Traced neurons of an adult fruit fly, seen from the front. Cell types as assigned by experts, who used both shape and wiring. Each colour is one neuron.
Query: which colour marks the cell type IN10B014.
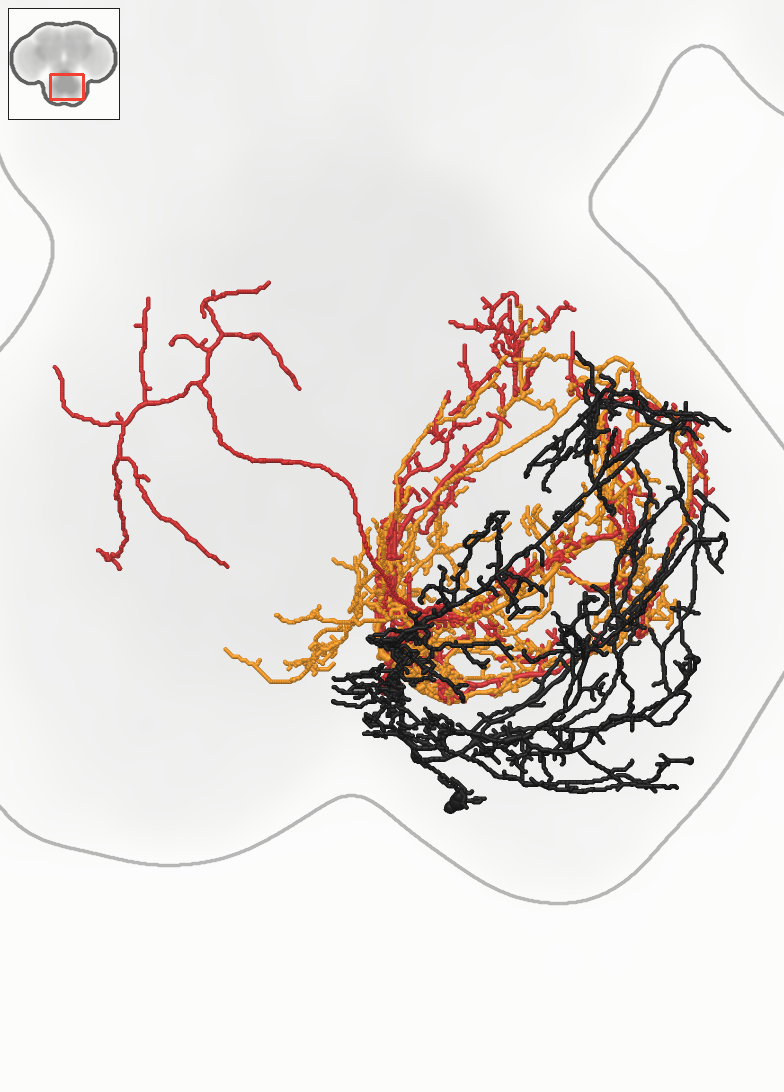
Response: red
